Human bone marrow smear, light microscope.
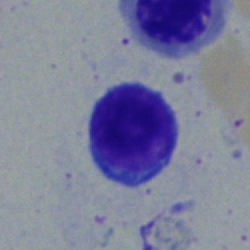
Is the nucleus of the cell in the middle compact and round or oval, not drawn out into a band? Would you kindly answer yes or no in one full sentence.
Yes, the nucleus is gathered into a single compact round or oval mass.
